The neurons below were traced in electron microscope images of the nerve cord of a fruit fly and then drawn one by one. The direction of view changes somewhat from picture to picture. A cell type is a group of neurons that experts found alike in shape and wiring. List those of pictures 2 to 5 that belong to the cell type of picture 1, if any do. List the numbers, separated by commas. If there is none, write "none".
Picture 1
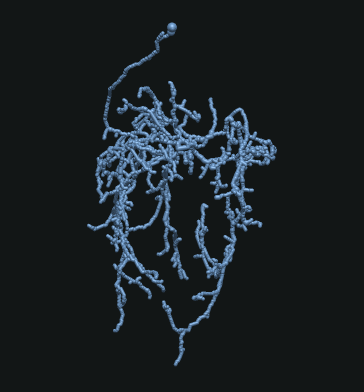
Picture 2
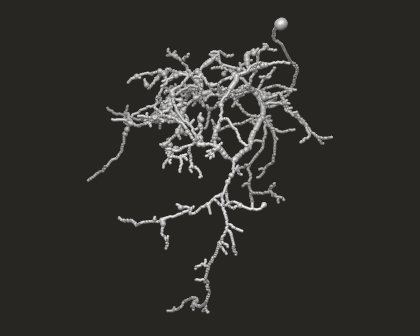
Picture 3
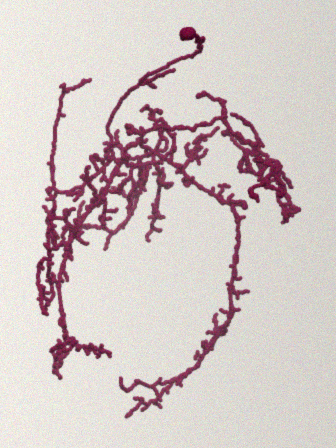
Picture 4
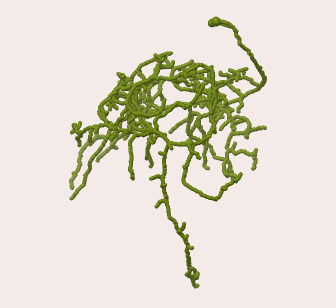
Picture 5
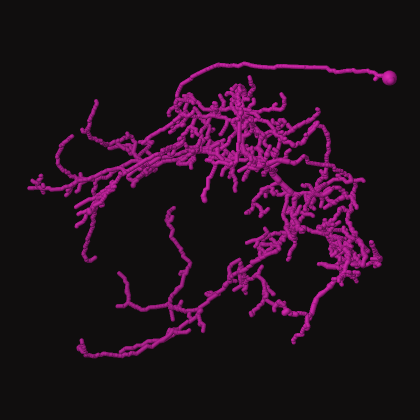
5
